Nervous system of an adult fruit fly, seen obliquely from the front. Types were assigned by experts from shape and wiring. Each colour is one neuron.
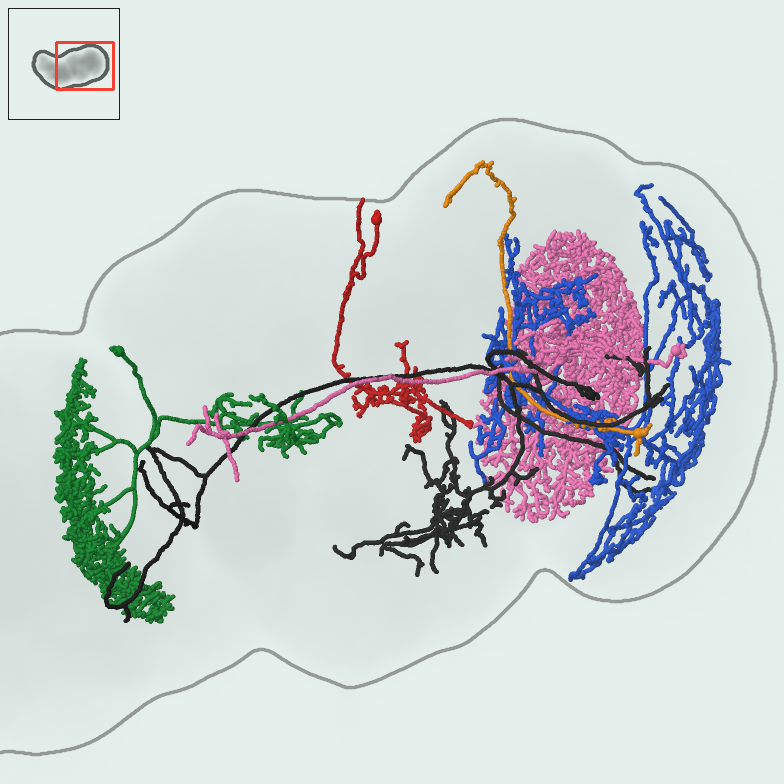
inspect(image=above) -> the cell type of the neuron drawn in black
PVLP046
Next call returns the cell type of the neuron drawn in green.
LT82a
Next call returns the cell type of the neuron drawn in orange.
s-LNv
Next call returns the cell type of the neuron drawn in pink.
LT61a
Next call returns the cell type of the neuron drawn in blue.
MeVC22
